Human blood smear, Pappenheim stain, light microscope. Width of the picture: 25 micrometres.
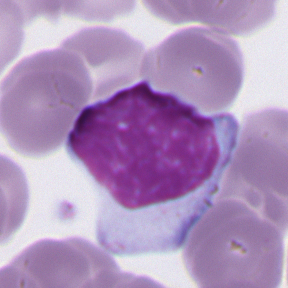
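Typical lymphocyte, the cell in the middle. Notice how the nucleus fills most of it, leaving cytoplasm mainly below and to the right. The nuclear outline is irregular and angular, not smoothly round. The cytoplasm, free of visible granules, turns a little bluer toward its outer edge.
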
